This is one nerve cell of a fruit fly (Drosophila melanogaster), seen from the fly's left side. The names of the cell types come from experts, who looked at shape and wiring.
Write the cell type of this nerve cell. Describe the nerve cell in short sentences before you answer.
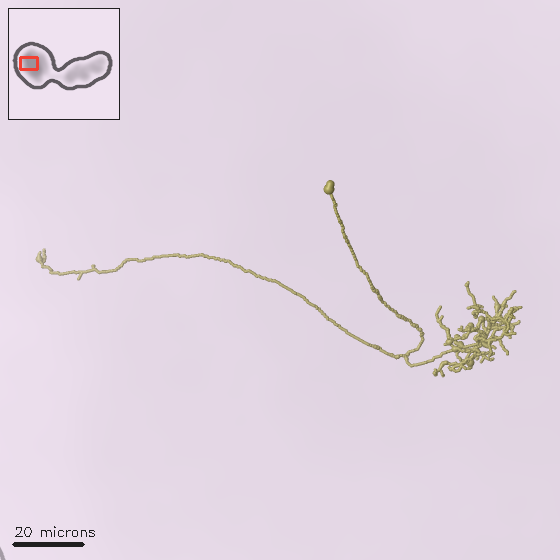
From left to right in the picture it spans about 140 microns. The picture shows dozens of branch ends. Its broad class is visual projection neuron. Its cell type is LC10b.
